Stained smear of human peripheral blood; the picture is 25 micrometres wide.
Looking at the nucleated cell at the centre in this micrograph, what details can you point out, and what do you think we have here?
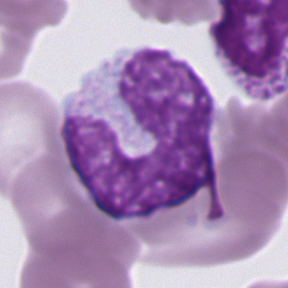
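The cell outline is roughly oval, smooth along most of its border. The nucleus is bent into a broad horseshoe curving around a notch that opens toward the upper left. A single thin dark purple tag projects from the lower right; no clear vacuoles are seen in the cytoplasm. The cell is a band neutrophil.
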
